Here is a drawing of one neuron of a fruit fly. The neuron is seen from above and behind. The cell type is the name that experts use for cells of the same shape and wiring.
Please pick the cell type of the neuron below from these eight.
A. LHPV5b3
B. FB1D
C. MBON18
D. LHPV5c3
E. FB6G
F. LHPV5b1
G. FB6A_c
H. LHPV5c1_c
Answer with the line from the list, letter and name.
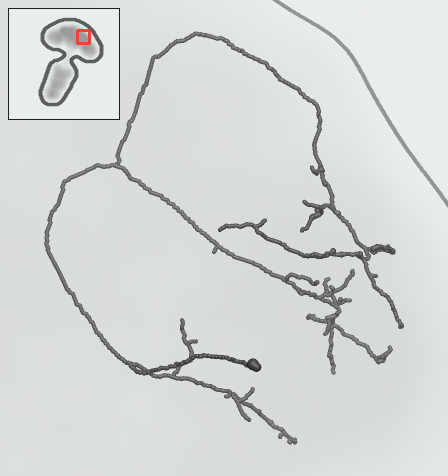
D. LHPV5c3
